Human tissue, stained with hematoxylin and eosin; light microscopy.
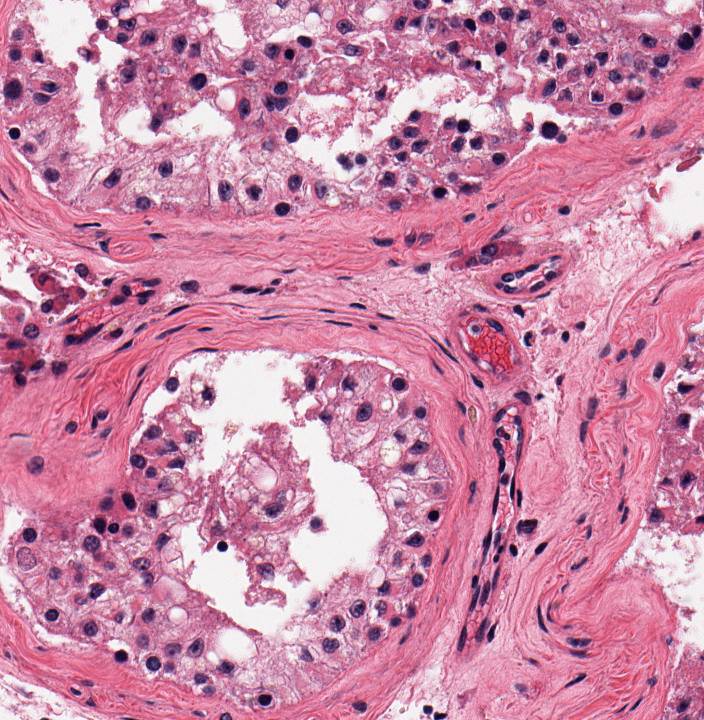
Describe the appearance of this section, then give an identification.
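Wall: thick concentric pink collagen with flattened spindle nuclei wraps each tubule. Lining: several cell layers with round dark nuclei and pale, foamy cytoplasm holding clear round vacuoles. Between tubules at the left edge: a small cluster of cells with deeply eosinophilic cytoplasm. Tissue: testis.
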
